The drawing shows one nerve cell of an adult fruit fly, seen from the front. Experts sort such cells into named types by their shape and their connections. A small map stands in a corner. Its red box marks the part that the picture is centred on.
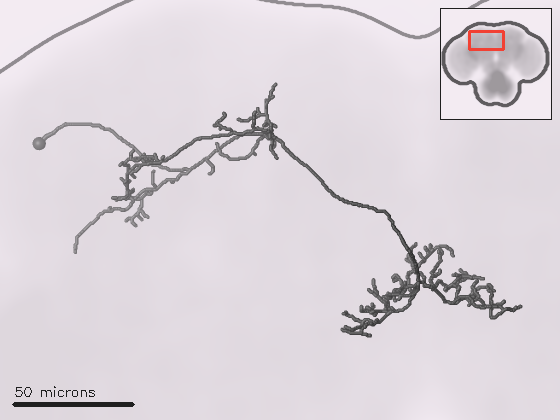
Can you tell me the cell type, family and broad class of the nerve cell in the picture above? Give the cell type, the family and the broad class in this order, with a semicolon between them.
FB2J_c; hemilineage DL1_dorsal; central-brain intrinsic neuron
